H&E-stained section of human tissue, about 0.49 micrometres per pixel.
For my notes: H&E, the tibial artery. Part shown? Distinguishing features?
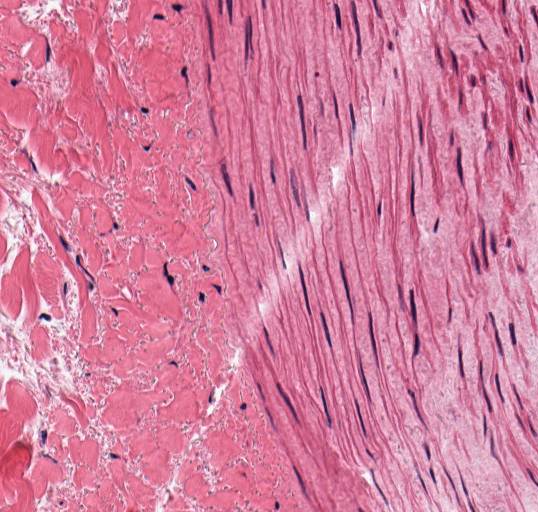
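The tunica media fills this field. Its smooth muscle is cut across in the left third and lengthwise in the right two thirds. The deciding sign is the lengthwise cells' elongated, cigar-shaped, dark blue nuclei.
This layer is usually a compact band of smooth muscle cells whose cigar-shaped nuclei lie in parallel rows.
On the left, only some pink cross-cut profiles show a small dark nuclear dot, and narrow white clefts between cells are more numerous there than on the right.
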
